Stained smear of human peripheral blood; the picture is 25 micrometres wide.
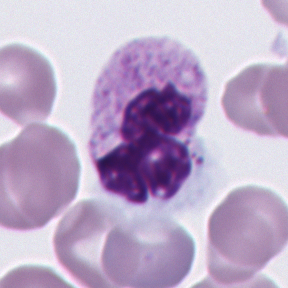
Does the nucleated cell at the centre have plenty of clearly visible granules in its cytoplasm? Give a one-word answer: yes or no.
Yes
